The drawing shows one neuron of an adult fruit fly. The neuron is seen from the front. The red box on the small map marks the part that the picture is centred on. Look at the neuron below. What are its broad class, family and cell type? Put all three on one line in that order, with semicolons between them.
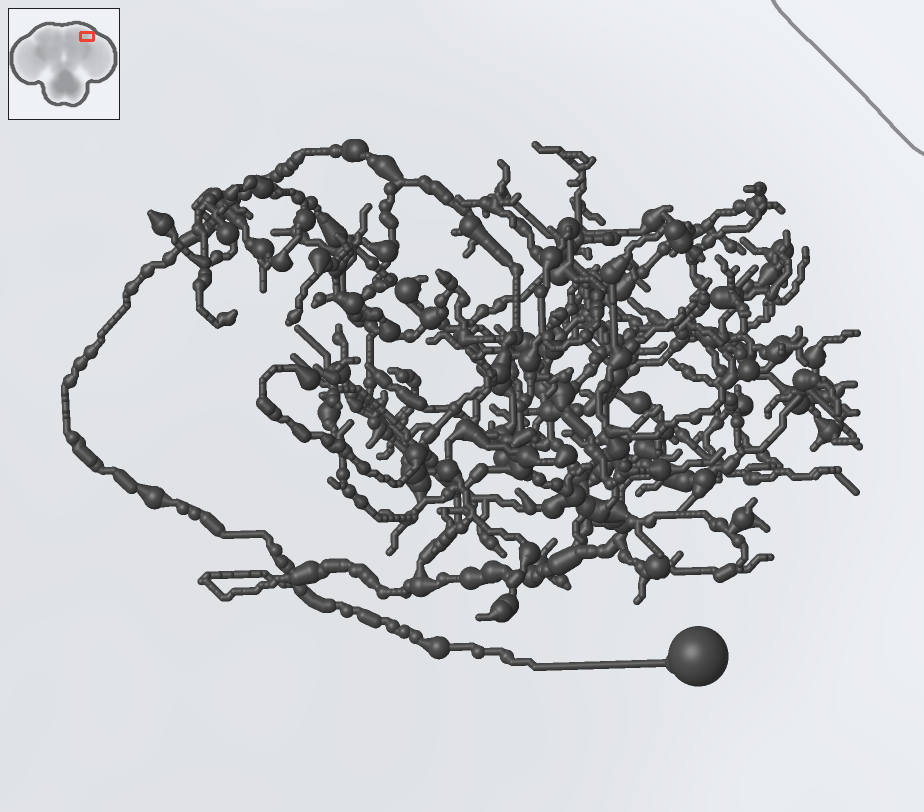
central-brain intrinsic neuron; hemilineage SLPp&v1_posterior; LHPV4b1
